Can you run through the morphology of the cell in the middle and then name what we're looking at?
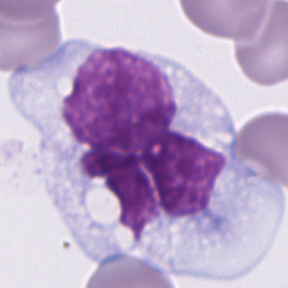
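Notice the irregular outline with its broad rounded bulges. The nucleus is irregularly folded, deep clefts dividing it into lobe-like parts. A round clear vacuole sits in the cytoplasm just below the nucleus, and there are no coarse or brightly coloured granules. We have a monocyte here.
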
